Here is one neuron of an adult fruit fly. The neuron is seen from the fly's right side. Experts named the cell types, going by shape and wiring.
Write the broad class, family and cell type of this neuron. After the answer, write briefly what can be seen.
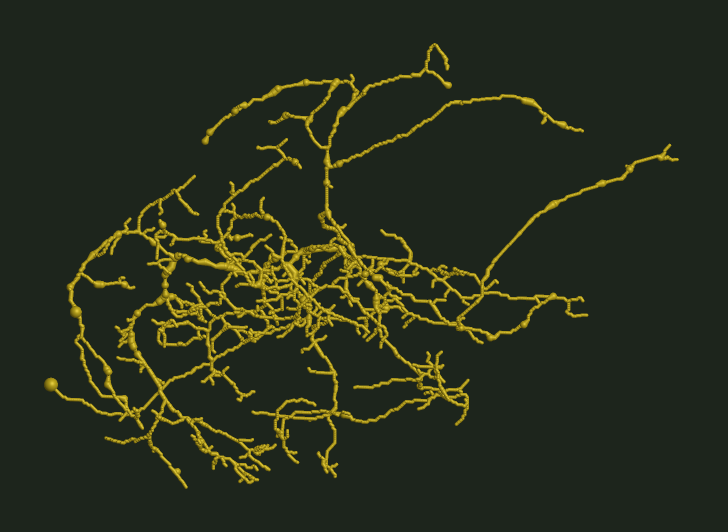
It is a nerve-cord intrinsic neuron. Its family is hemilineage 04B. Its cell type is IN04B080. Its cell body lies at the lower left of the picture. The picture shows more than a hundred branch ends.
